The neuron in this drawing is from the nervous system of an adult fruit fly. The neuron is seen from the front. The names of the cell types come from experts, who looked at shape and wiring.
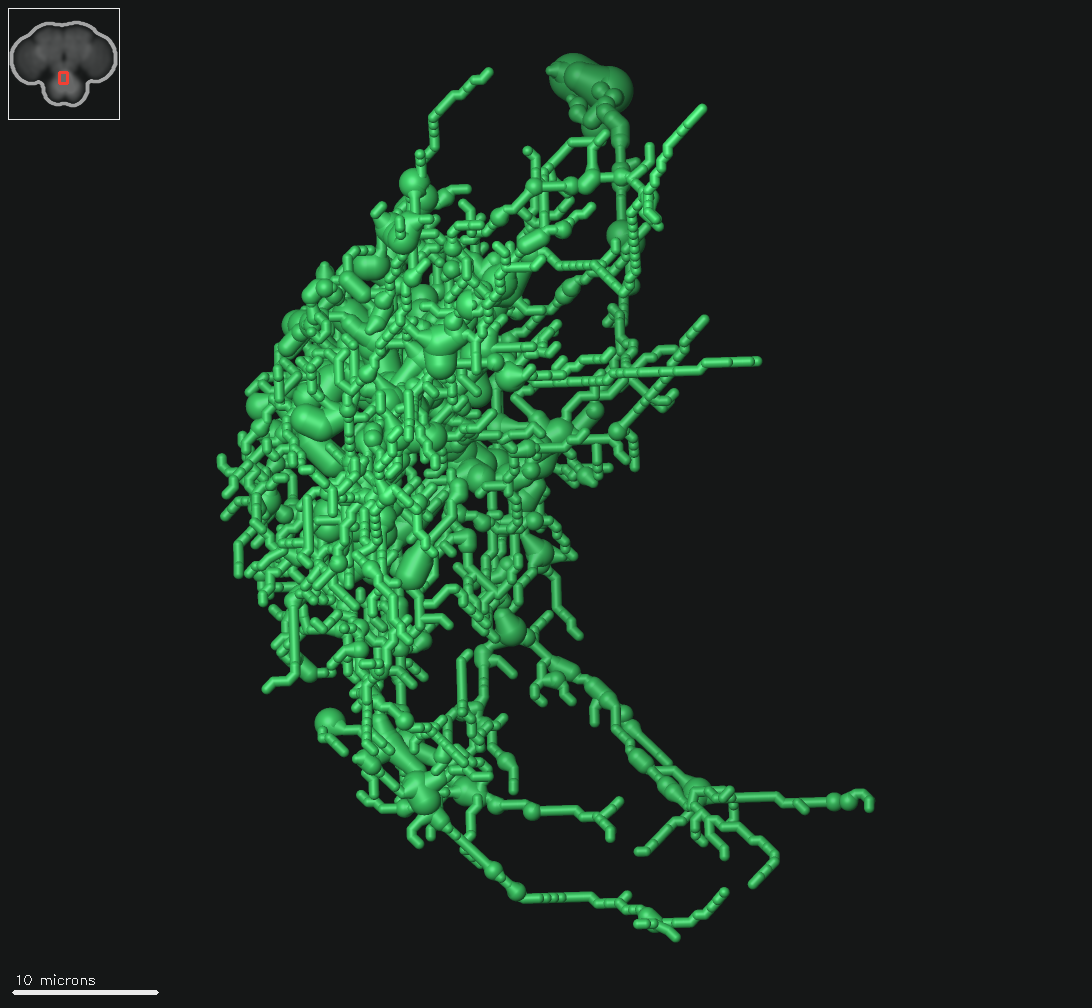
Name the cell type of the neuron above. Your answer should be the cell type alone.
INXXX348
